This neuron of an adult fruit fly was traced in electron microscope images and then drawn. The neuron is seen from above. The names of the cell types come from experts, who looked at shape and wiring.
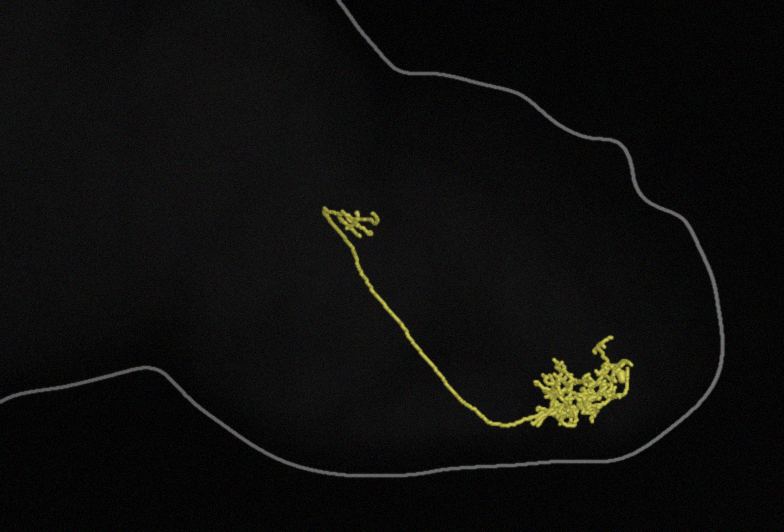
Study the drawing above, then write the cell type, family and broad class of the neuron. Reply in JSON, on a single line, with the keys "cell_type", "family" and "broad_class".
{"cell_type": "Tm26", "family": "Tm", "broad_class": "optic-lobe intrinsic neuron"}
